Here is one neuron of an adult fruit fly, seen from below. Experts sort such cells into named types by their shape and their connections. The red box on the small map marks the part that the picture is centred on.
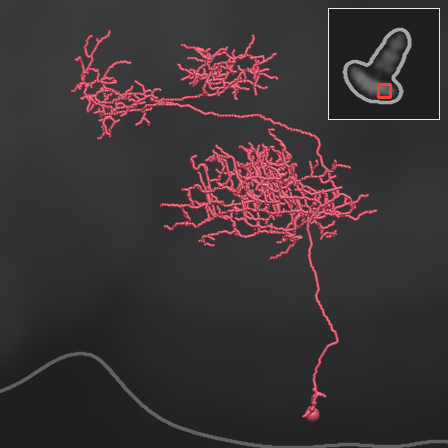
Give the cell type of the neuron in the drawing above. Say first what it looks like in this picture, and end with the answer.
In this view it is taller than it is wide. This is an optic-lobe intrinsic neuron. The cell type is TmY16.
